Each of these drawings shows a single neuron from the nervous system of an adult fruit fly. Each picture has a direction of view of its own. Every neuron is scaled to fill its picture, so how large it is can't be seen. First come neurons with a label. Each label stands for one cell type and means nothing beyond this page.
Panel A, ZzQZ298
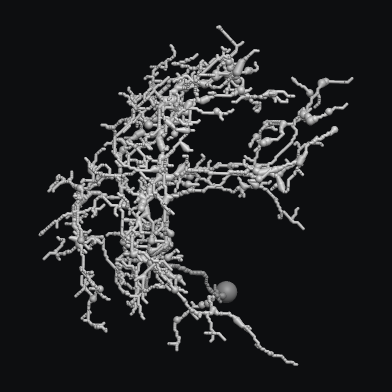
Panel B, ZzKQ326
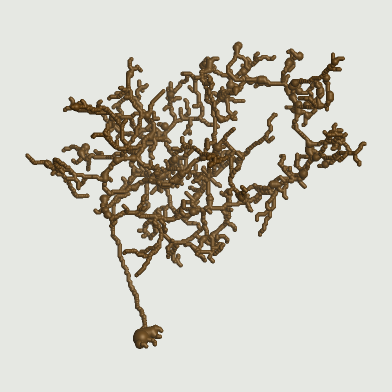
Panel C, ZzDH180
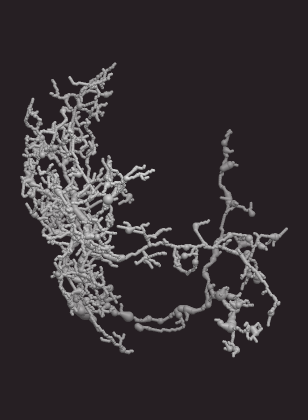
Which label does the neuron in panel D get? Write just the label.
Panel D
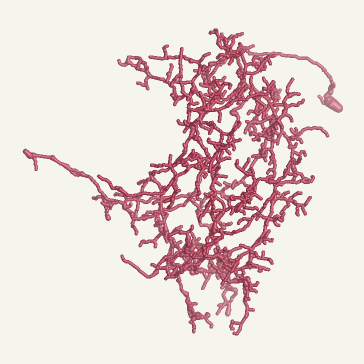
ZzQZ298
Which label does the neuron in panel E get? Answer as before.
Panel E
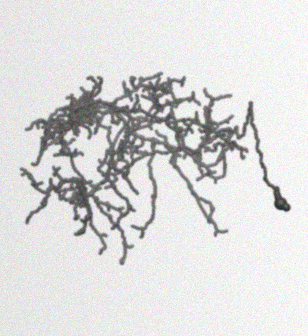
ZzQZ298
